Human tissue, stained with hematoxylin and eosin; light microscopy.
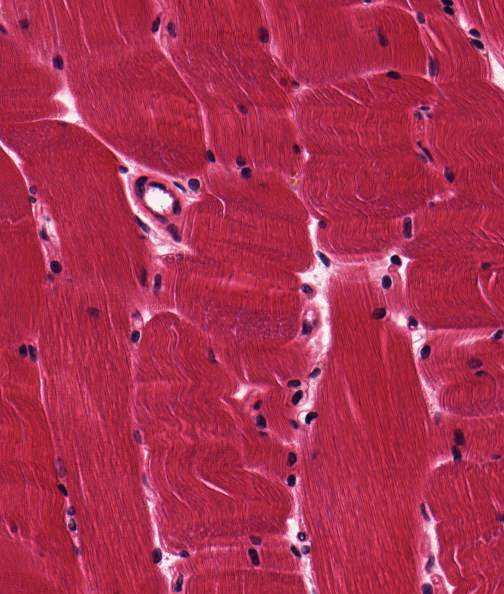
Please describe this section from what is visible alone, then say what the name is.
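Long, unbranched muscle fibres run mainly from top to bottom of the field. Fine lines run lengthwise along them. Their dark, elongated nuclei lie at the fibre edges, not centrally. A small blood vessel with an open, round lumen sits in the upper left. The tissue is skeletal muscle.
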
